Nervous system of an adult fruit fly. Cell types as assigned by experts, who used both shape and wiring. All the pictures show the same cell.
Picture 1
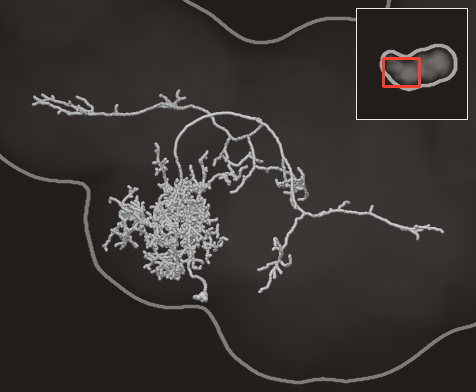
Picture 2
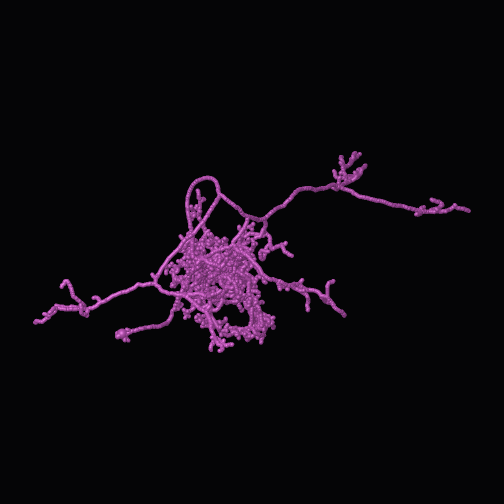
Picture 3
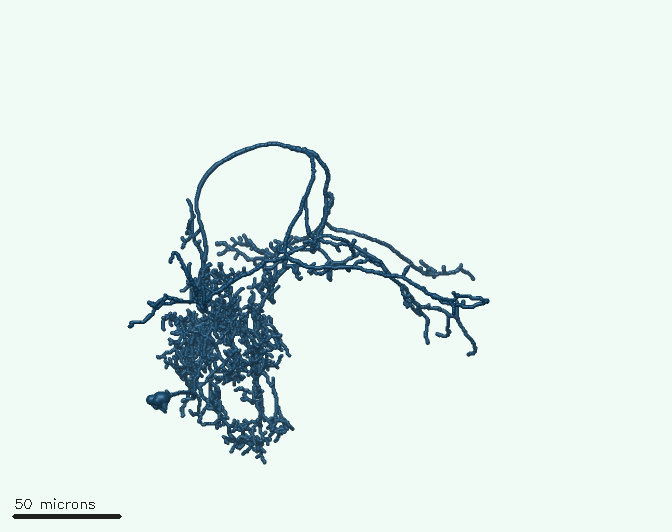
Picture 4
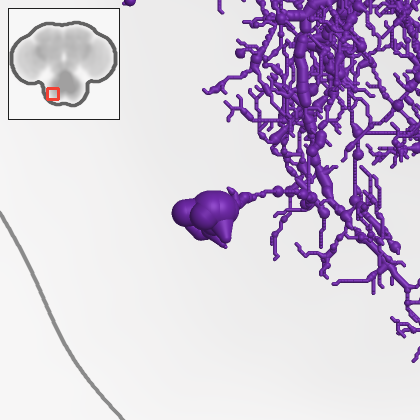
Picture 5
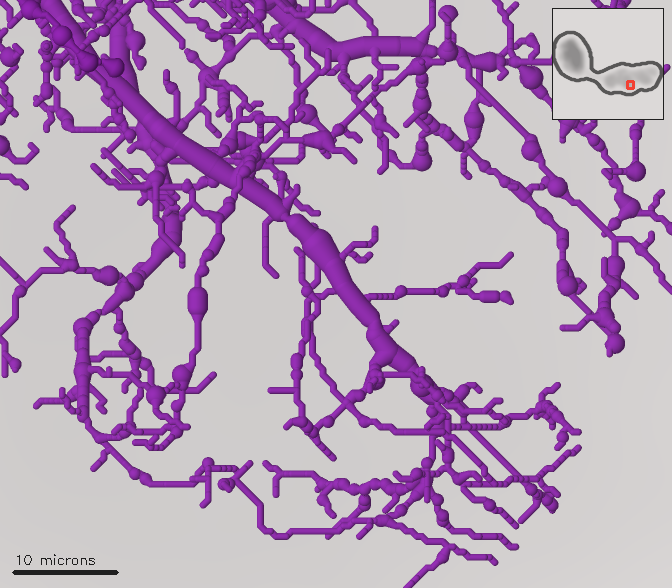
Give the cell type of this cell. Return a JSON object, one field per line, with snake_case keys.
{
 "cell_type": "IN07B007"
}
